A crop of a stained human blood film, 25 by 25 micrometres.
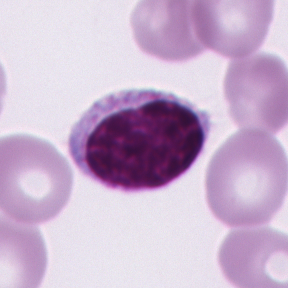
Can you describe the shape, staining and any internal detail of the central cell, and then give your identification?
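Measuring about 13 by 9 micrometres, the cell has a slightly ragged upper-left edge. Its nucleus is oval, about 11 by 7 micrometres, sits off-centre toward the right and fills about 70% of the cell's area. The chromatin is dark purple and coarsely clumped. The cytoplasm is pale blue-grey. This is a large granular lymphocyte.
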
